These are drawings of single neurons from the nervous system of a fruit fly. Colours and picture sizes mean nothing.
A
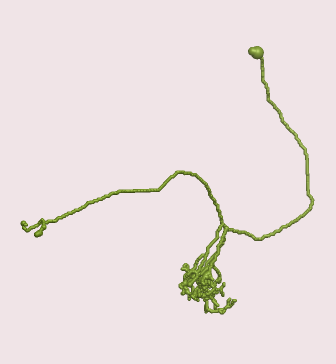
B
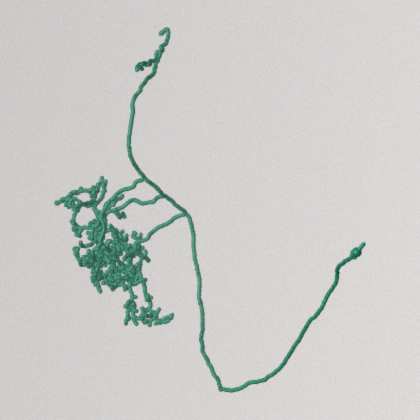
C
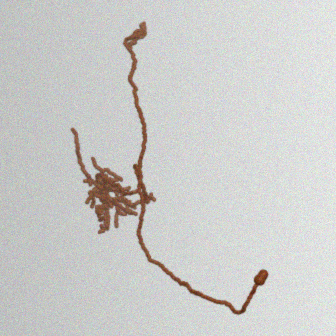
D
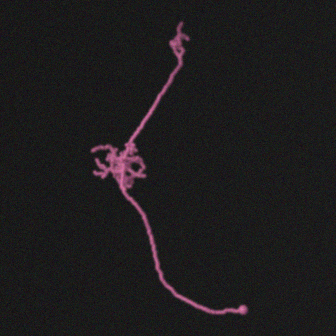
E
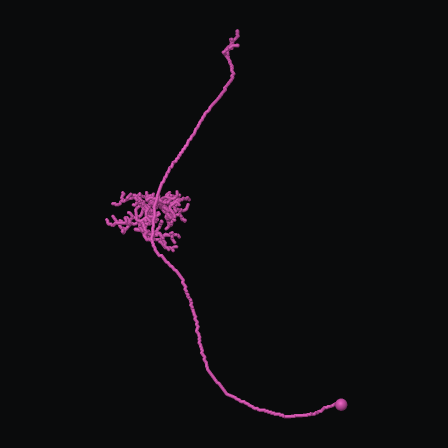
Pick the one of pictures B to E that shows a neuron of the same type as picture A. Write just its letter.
C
